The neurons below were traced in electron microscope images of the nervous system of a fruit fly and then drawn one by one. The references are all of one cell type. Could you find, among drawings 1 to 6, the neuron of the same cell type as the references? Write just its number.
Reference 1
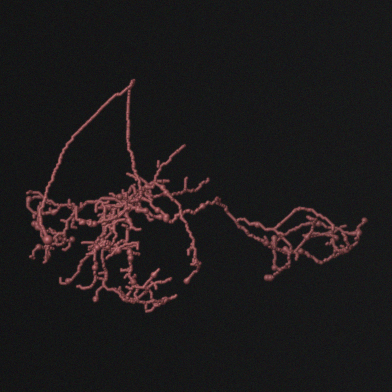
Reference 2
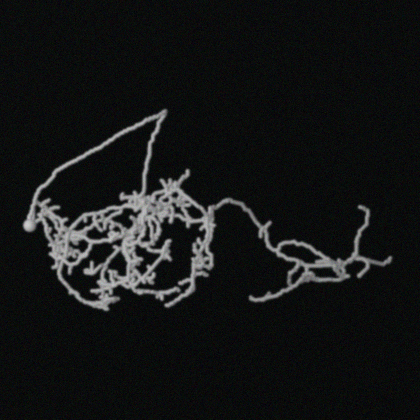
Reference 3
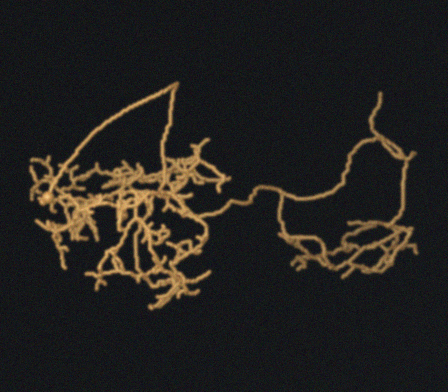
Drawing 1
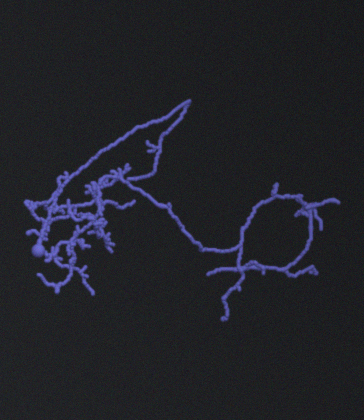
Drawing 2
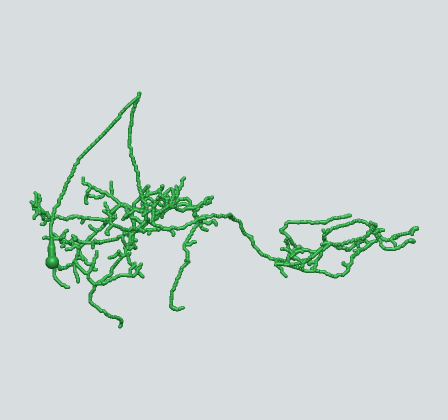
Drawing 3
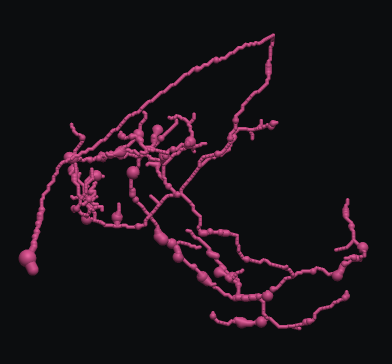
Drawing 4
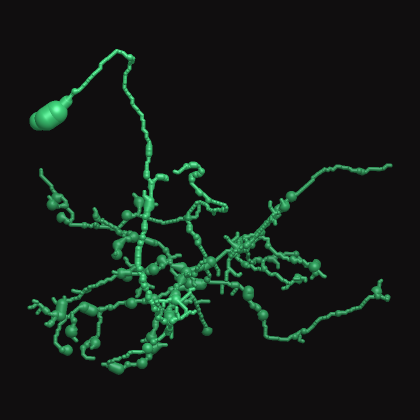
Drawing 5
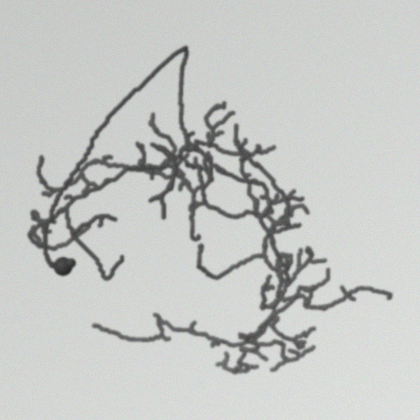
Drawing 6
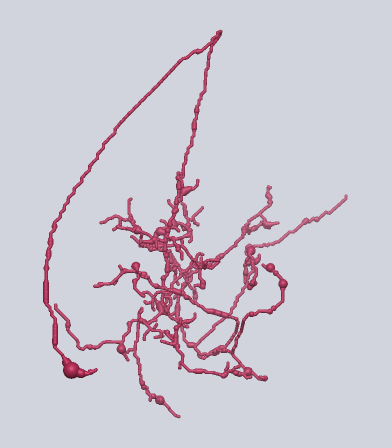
2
